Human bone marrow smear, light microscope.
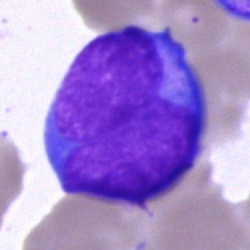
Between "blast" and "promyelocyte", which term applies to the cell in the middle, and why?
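A blast, not a promyelocyte. Nucleus occupies most of the cell. Chromatin finely granular, evenly spread. Cytoplasm deep blue. Small pointed tag projects from bottom edge.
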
